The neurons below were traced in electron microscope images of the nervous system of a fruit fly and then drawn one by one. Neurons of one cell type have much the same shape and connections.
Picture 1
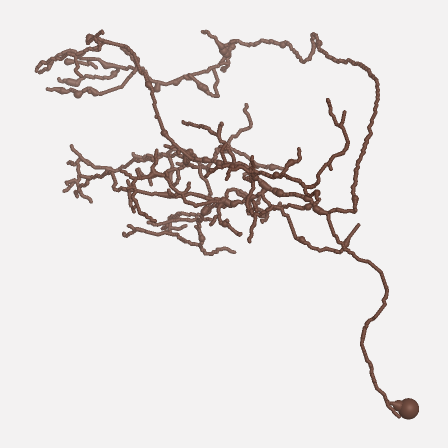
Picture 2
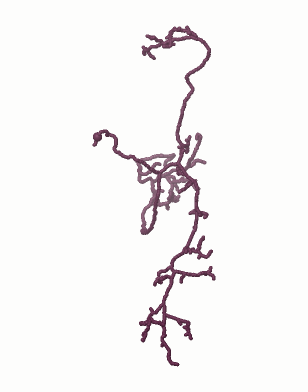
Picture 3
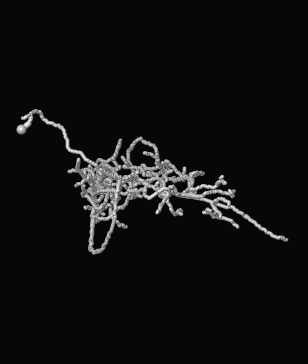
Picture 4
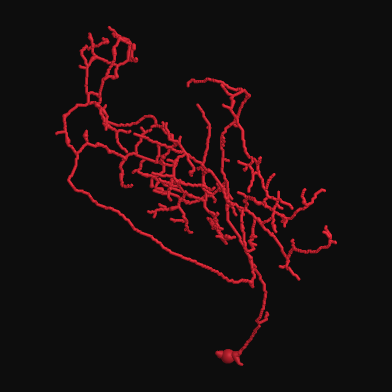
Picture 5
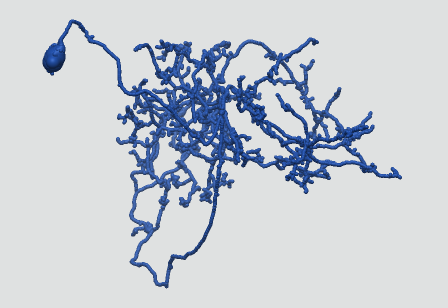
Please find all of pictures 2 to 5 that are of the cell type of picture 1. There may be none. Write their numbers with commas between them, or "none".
4, 5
